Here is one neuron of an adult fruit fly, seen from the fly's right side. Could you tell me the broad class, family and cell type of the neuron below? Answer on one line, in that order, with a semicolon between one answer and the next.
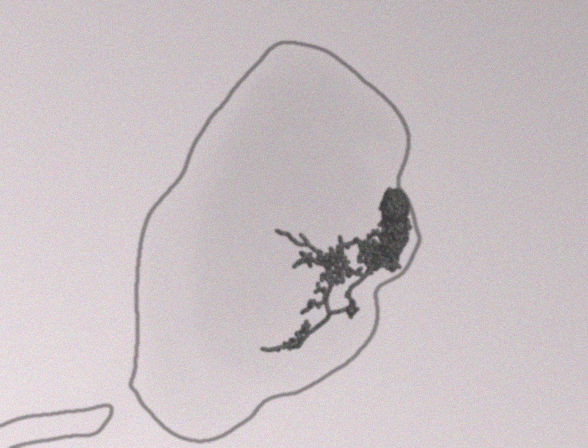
central-brain intrinsic neuron; ALON; AL-AST1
